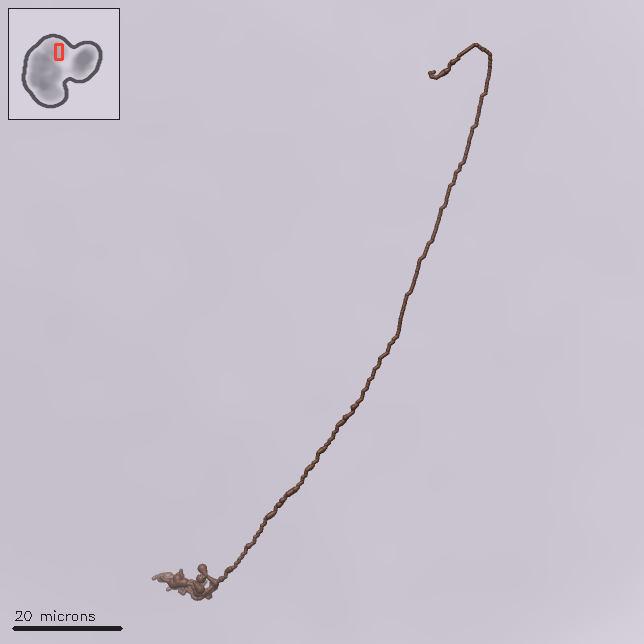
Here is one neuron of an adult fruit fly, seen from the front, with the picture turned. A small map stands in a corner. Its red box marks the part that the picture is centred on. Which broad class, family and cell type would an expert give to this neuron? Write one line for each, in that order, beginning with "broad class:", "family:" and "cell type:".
broad class: optic-lobe intrinsic neuron
family: L
cell type: L5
